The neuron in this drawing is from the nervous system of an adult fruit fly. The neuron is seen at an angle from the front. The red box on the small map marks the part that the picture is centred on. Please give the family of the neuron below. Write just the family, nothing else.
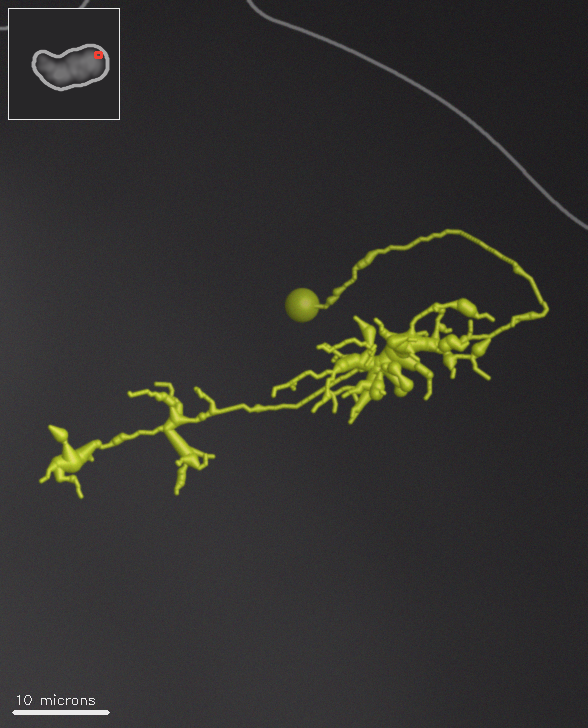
Mi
